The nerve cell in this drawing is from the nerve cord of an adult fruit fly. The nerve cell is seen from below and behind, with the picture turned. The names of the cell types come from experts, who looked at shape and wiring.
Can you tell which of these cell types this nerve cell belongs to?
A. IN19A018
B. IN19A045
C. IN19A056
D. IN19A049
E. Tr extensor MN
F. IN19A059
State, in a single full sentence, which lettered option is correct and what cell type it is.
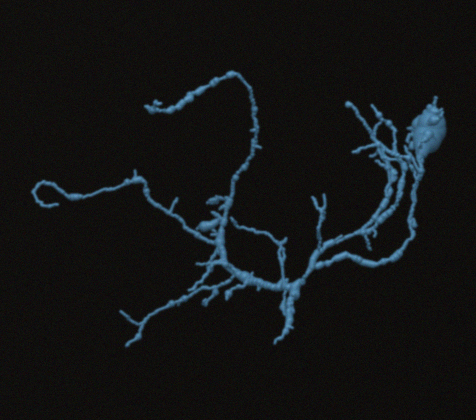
Given as option E, Tr extensor MN is the cell type for the nerve cell.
